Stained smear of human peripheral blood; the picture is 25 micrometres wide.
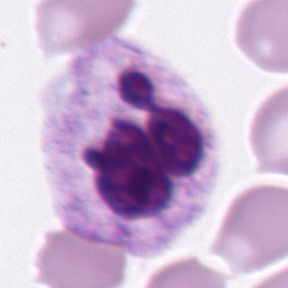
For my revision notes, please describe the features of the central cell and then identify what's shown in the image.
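This one's got a smooth oval outline, a bit longer top to bottom than side to side, about 20 by 15 micrometres. The chromatin's dark purple and coarsely clumped, and there's a small knob sticking out from the left side of the nucleus. A wide rim of pale lilac cytoplasm goes all the way around. So, a segmented neutrophil.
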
